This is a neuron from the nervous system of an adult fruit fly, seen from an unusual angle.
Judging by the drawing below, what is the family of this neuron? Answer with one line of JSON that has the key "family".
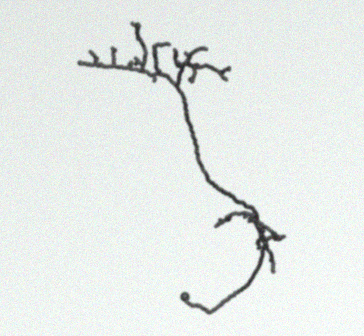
{"family": "hemilineage AOTUv3_ventral"}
